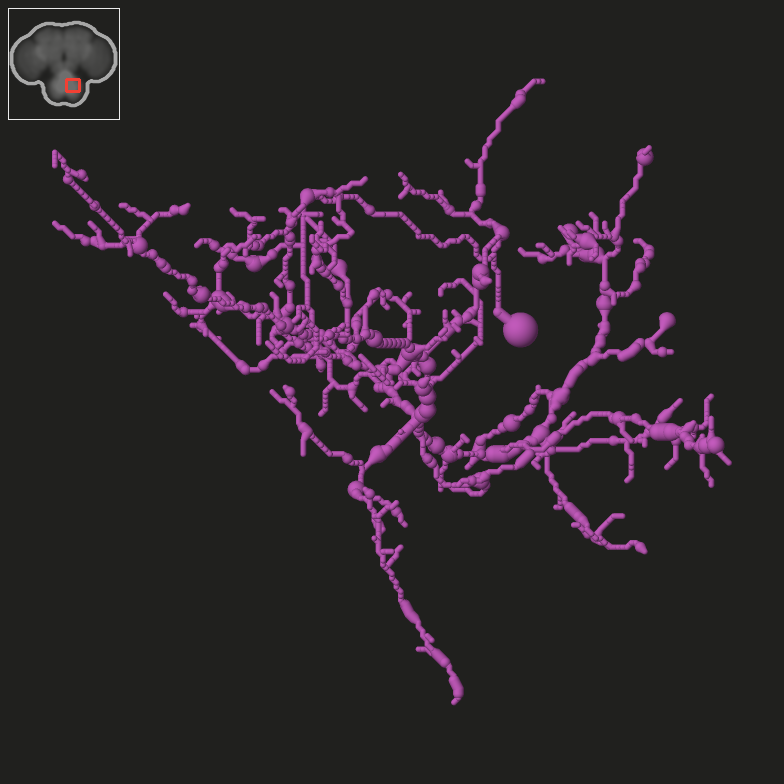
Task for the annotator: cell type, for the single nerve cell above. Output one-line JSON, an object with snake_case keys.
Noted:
{"cell_type": "IN20A.22A064"}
